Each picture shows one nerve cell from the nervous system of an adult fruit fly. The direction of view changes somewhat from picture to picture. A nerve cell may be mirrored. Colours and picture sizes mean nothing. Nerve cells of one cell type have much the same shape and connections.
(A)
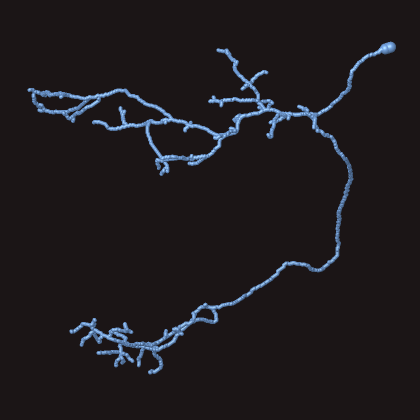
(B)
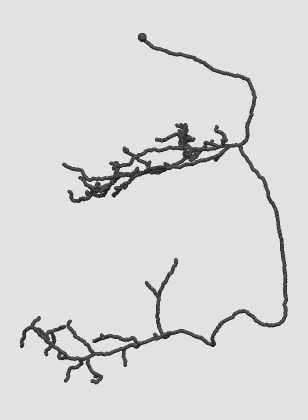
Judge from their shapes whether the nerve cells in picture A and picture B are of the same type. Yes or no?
yes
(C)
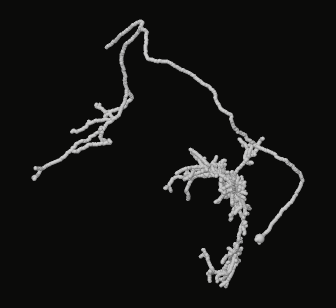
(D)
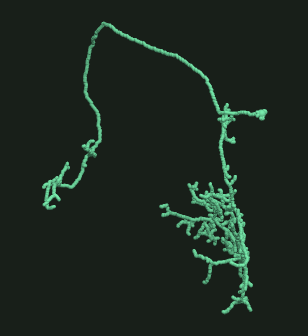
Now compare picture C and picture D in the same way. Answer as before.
yes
